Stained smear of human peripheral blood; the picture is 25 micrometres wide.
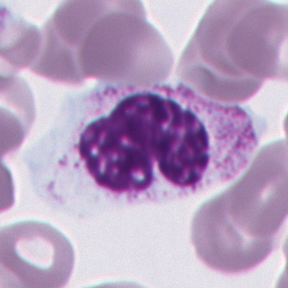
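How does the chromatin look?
Dark purple and coarsely clumped, with small paler gaps.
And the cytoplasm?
Abundant, very pale greyish-blue, scattered with fine pinkish-violet granules, sparser on the left than the right.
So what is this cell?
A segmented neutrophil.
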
